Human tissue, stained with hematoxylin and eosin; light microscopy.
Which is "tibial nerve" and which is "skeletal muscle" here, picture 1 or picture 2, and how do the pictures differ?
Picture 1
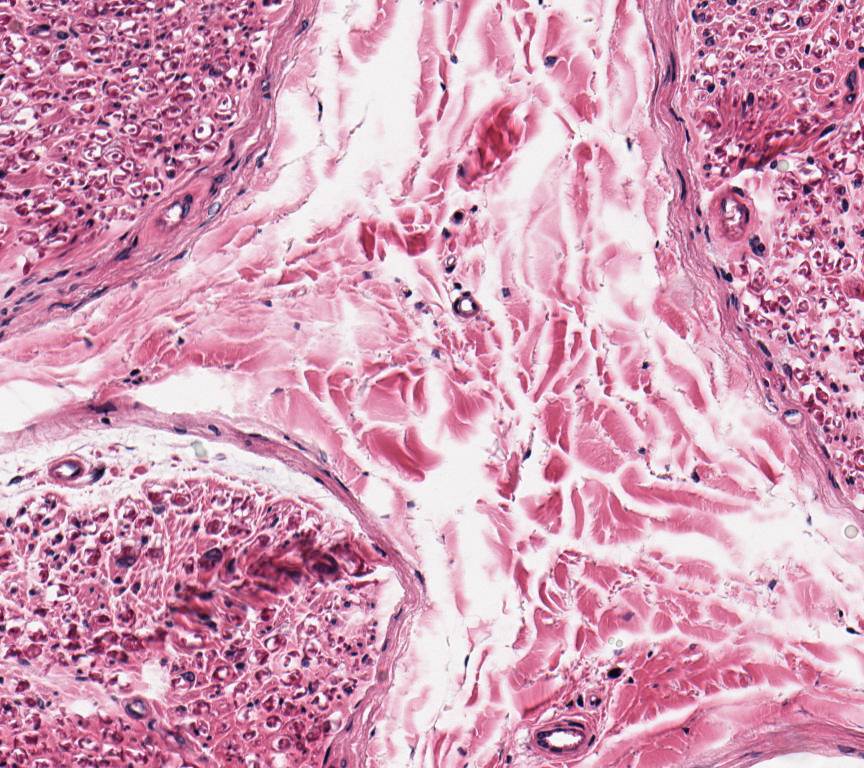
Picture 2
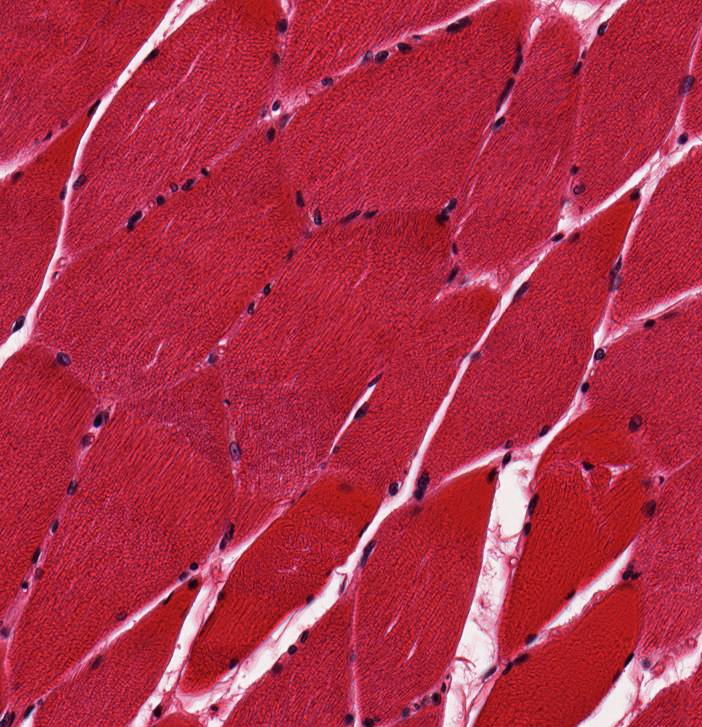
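Tibial nerve is picture 1, and skeletal muscle is picture 2. The nerve has three rounded fascicles cut in cross-section, at upper left, upper right and lower left, with a central band of connective tissue between them. That band is thick pink collagen bundles running in irregular directions, with few nuclei. Inside the fascicles you see many small round fibre profiles in cross-section, each a pink central axon in a pale ring, with small dark oval nuclei, most likely Schwann cells, scattered singly between them. In the muscle, the small, dark, flattened or oval nuclei sit at the fibre edges rather than the centres, and the cytoplasm is deep red, finely stippled by myofibrils. The endomysium between fibres is thin and scanty.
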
